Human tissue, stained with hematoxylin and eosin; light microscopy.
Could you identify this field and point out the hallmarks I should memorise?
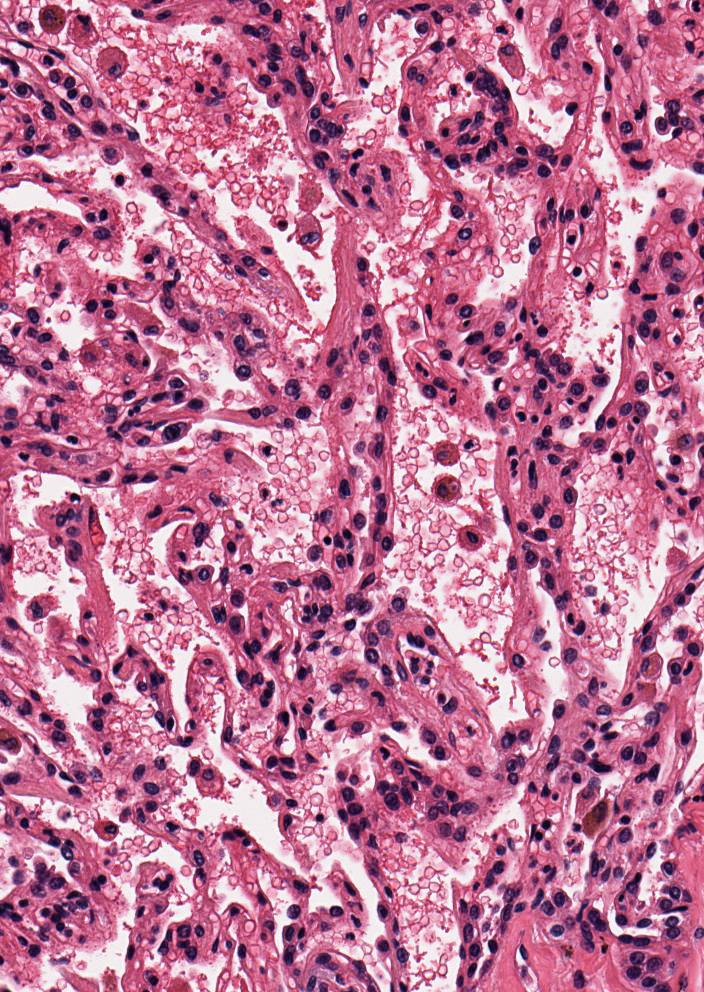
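It's alveolus: the whole field is narrow, branching cellular septa dividing irregular, elongated spaces.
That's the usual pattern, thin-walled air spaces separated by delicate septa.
The septa are crowded with small, dark, oval to spindled nuclei. Rounded cells with brown granular cytoplasm lie free in the spaces, mainly near the centre and lower right.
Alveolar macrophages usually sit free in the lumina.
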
